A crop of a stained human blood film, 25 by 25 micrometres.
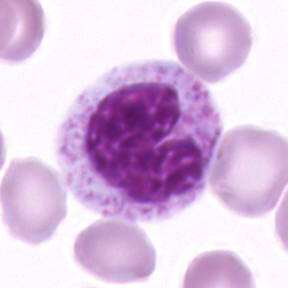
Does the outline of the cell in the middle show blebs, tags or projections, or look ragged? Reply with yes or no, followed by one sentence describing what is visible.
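No. The cell outline is round and smooth.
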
